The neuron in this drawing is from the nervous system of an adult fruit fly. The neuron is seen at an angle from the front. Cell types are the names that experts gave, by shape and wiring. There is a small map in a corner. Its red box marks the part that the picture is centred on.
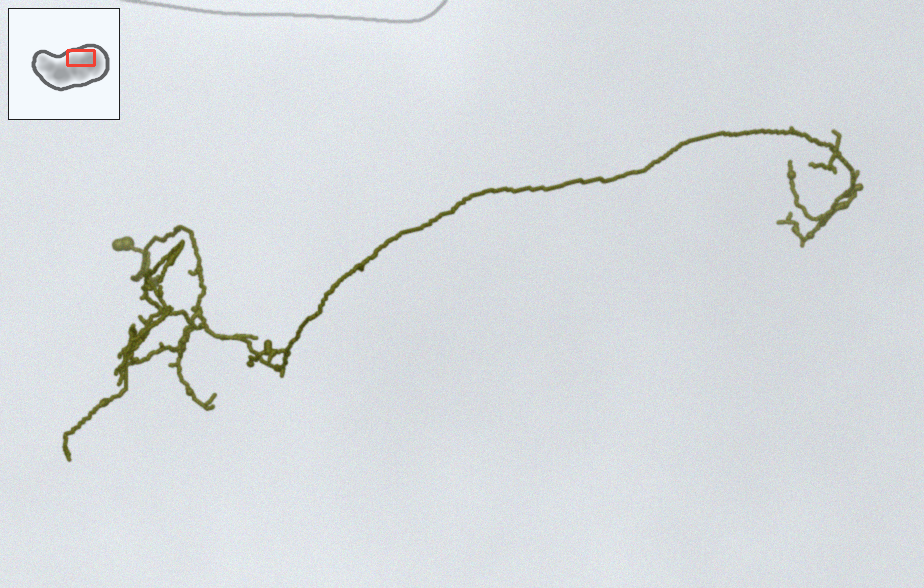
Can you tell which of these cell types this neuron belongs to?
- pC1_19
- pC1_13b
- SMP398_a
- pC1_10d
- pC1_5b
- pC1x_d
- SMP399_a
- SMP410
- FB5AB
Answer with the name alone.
pC1_19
